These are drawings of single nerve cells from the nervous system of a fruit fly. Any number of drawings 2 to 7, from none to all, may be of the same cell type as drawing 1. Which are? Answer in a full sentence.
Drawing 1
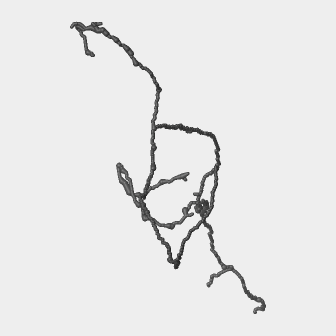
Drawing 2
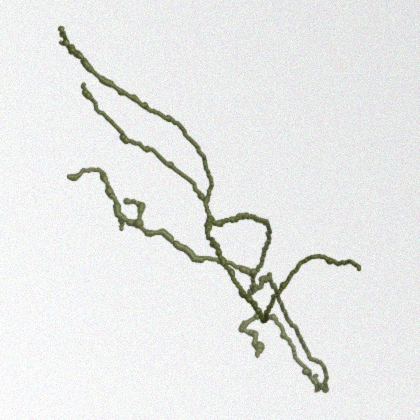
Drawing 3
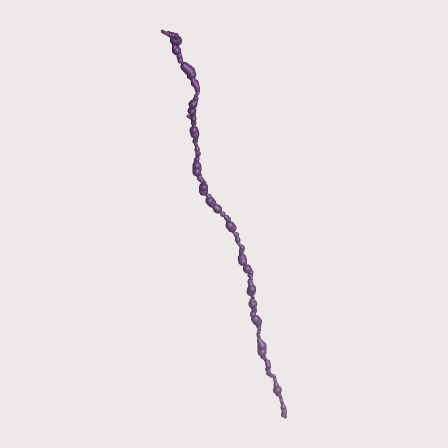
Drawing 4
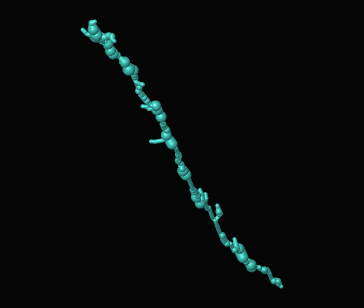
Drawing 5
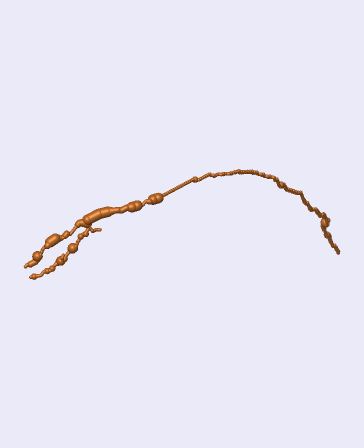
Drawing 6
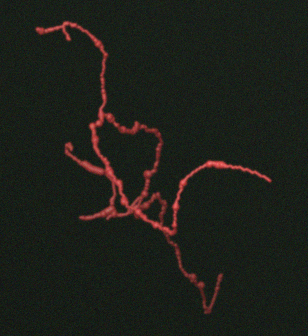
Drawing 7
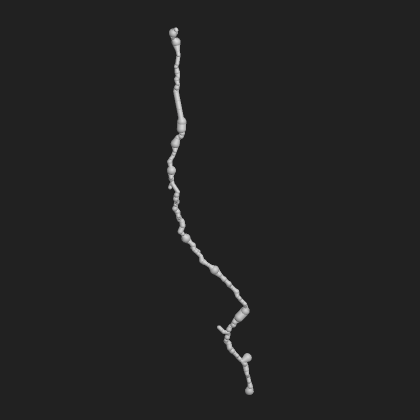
Drawing 2 and drawing 6 are of the same cell type.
